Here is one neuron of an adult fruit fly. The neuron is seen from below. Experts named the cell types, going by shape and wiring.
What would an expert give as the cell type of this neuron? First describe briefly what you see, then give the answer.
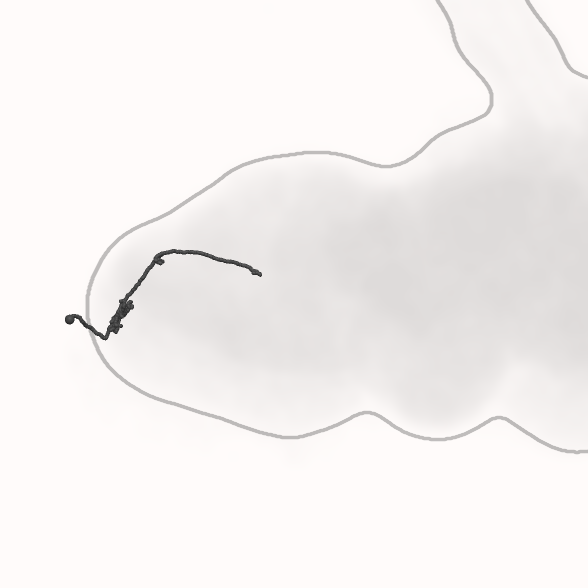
The cell body can be seen on the left of the picture. As drawn here it is wider than it is tall. Its broad class is optic-lobe intrinsic neuron. Its cell type is Tm2.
